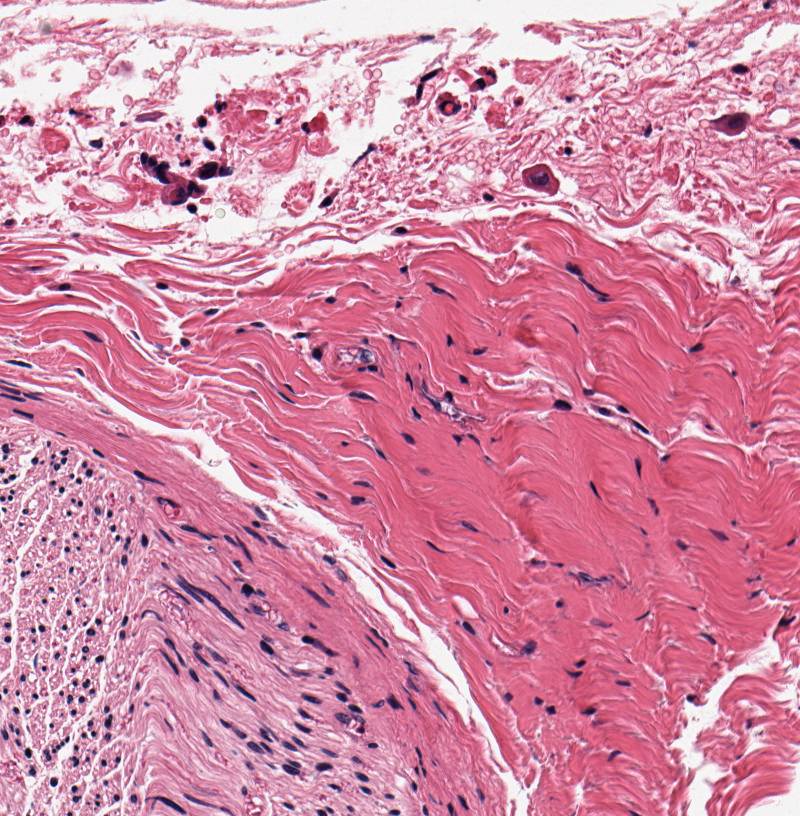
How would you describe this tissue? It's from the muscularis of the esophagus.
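Three parts here: a loose, fragmented band along the top, a broad band of dense wavy pink fibres across middle and right, and a curved compartment lower left. Those middle fibres are deep pink; in the band's upper part they run roughly left to right, and sparse elongated dark nuclei sit scattered among them. A curved layer of spindle-shaped cells wraps the lower-left compartment, its elongated nuclei parallel to the curve.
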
